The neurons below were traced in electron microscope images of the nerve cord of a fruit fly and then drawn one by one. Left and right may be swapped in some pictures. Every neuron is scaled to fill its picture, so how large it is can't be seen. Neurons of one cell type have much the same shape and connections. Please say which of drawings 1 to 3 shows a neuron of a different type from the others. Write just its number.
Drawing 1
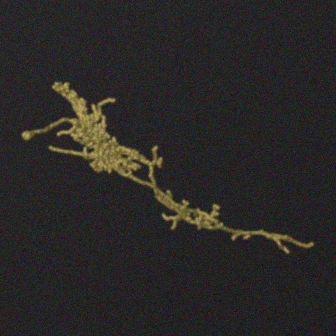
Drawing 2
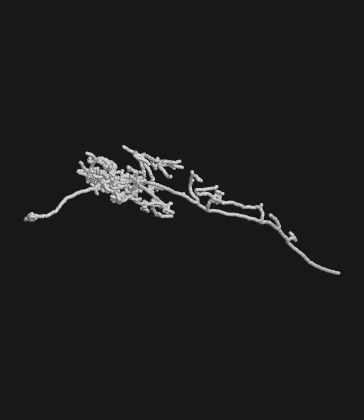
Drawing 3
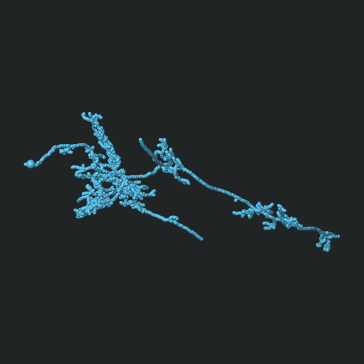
2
